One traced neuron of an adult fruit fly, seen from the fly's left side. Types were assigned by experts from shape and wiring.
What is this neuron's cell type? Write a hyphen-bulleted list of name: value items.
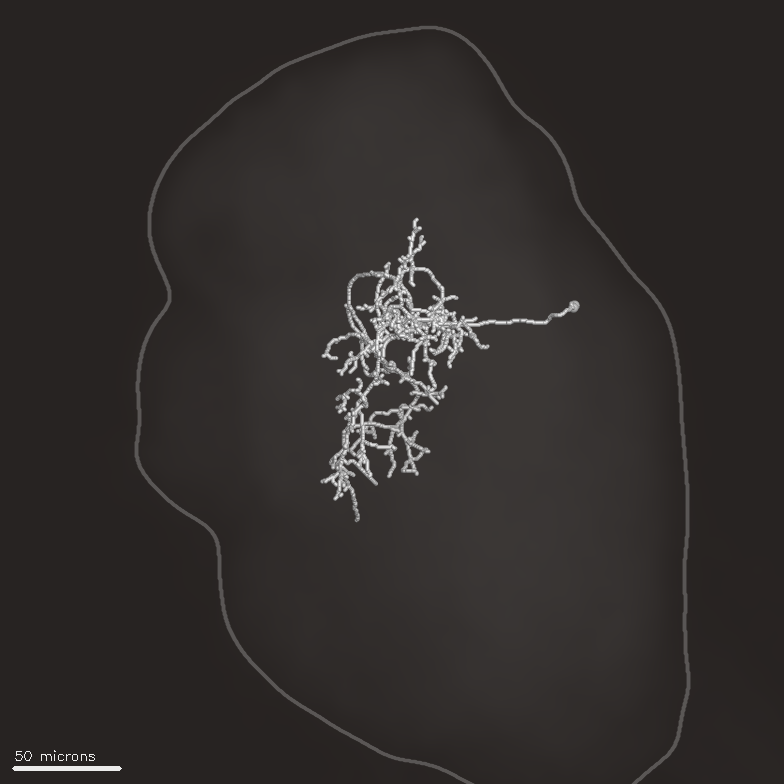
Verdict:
- cell type: AVLP706m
